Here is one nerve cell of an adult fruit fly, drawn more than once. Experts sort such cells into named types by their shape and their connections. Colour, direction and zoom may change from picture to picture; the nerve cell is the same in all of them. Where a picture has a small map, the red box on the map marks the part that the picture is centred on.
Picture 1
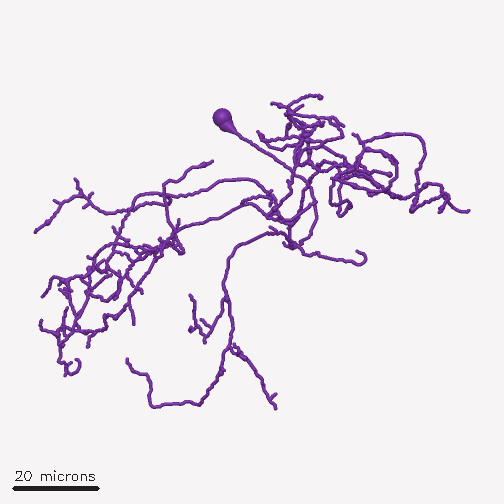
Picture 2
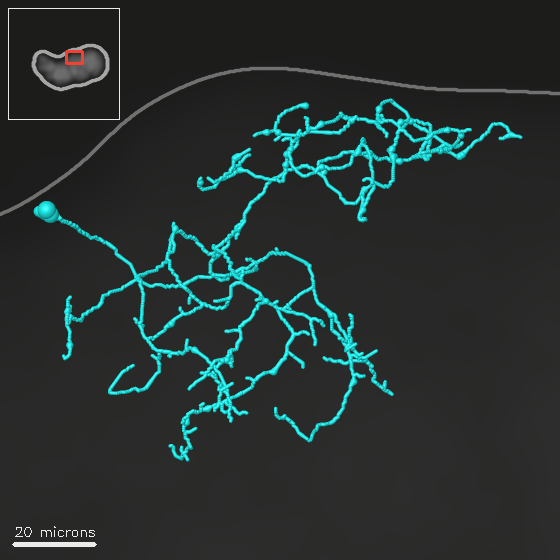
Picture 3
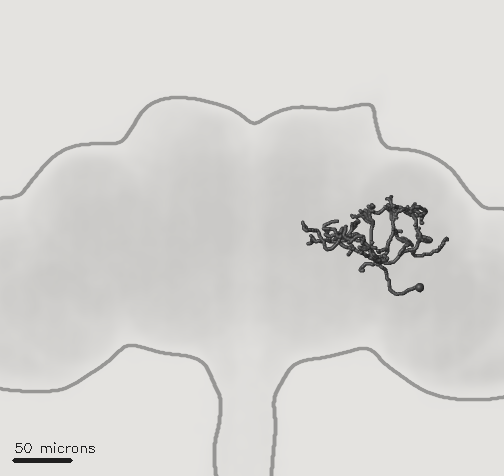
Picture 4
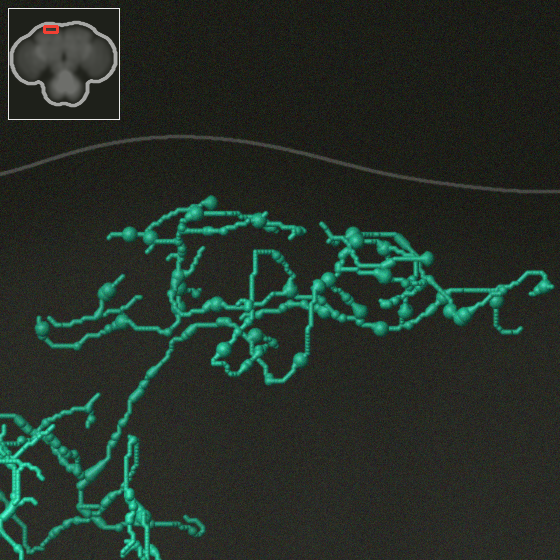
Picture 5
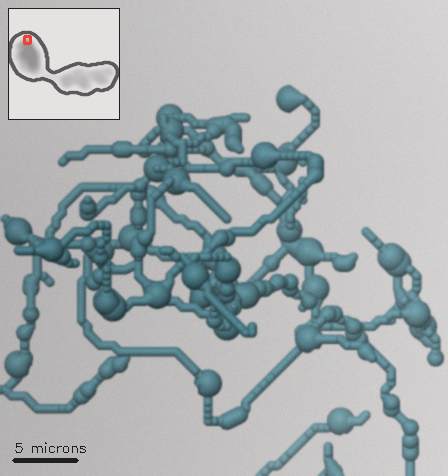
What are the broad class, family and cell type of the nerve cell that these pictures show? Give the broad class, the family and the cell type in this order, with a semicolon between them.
central-brain intrinsic neuron; hemilineage SLPpl1; CB1610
